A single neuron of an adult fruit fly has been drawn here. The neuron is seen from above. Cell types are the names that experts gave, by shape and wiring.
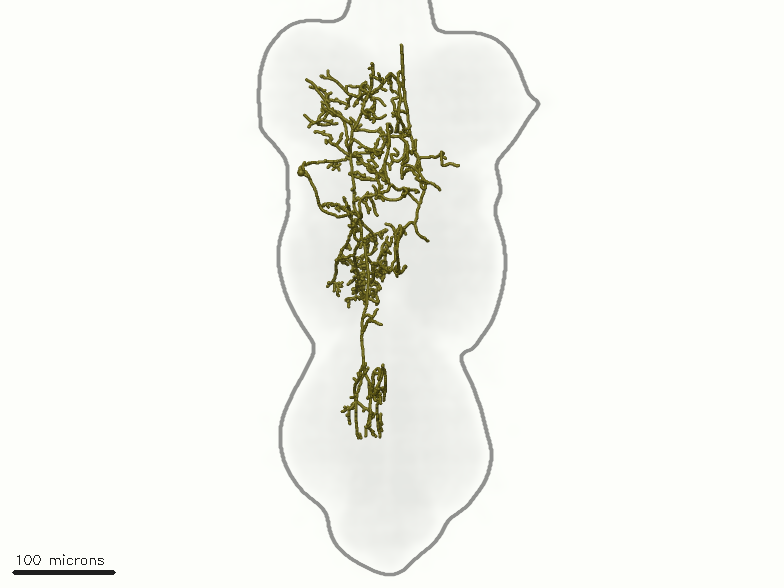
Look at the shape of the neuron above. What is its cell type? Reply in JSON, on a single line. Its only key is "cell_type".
{"cell_type": "AN08B013"}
